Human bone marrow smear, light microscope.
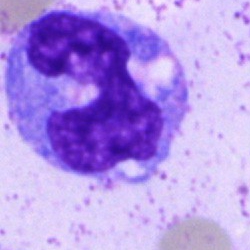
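Monocyte, the cell in the middle of this stained bone marrow smear. Its outline is roughly round and smooth, and the chromatin is dark purple and coarsely clumped. You'll spot a few clear, unstained spots in the cytoplasm on the right and lower side, but no large coloured granules.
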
